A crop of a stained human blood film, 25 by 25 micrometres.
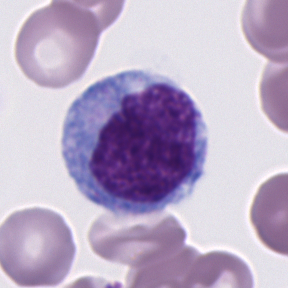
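Monocyte in a stained smear of human peripheral blood. First, the nucleus sits off-centre, toward the right side of the cell. Second, no nucleoli are visible in it. Third, the widest band of cytoplasm lies on the left side of the nucleus. Last, the cytoplasm holds no distinct vacuoles.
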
